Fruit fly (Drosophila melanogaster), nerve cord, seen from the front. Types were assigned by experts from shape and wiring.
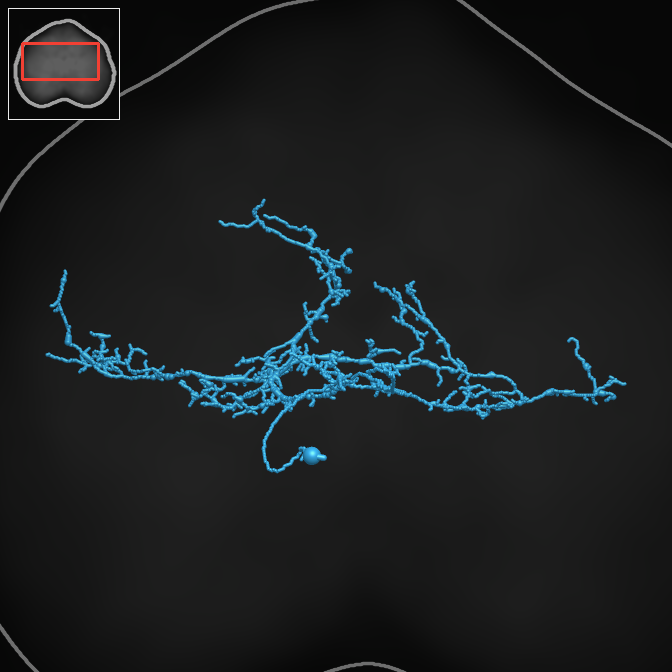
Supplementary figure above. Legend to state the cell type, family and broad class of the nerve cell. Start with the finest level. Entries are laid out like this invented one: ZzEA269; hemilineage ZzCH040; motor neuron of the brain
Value: AN08B061; hemilineage 08B; ascending neuron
